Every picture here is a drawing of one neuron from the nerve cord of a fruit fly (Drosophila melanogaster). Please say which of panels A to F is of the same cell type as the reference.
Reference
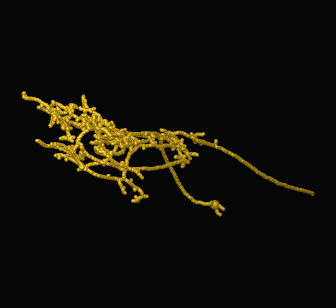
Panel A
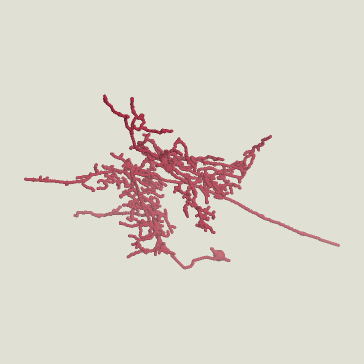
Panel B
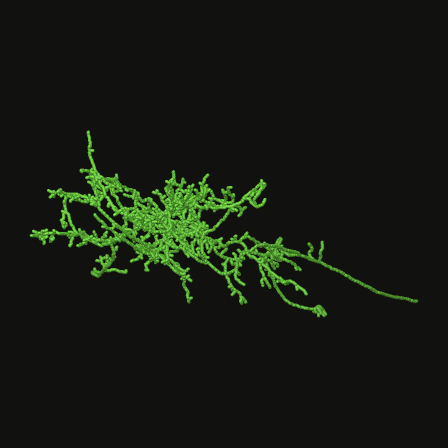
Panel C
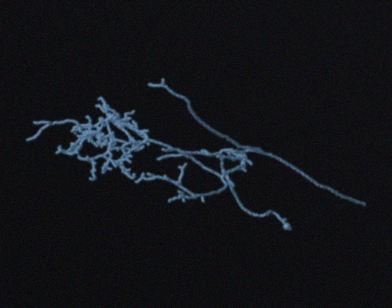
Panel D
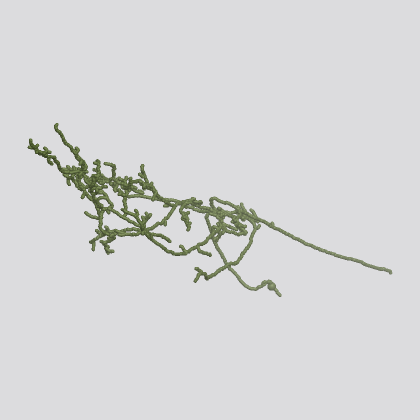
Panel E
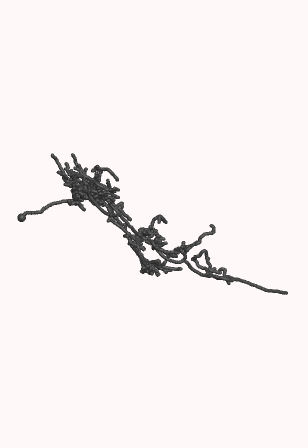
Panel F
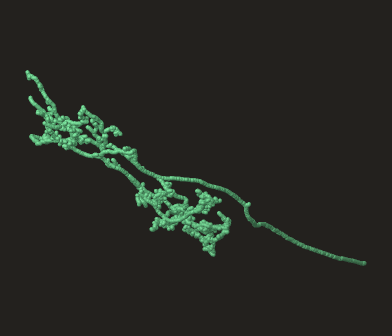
Panel D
